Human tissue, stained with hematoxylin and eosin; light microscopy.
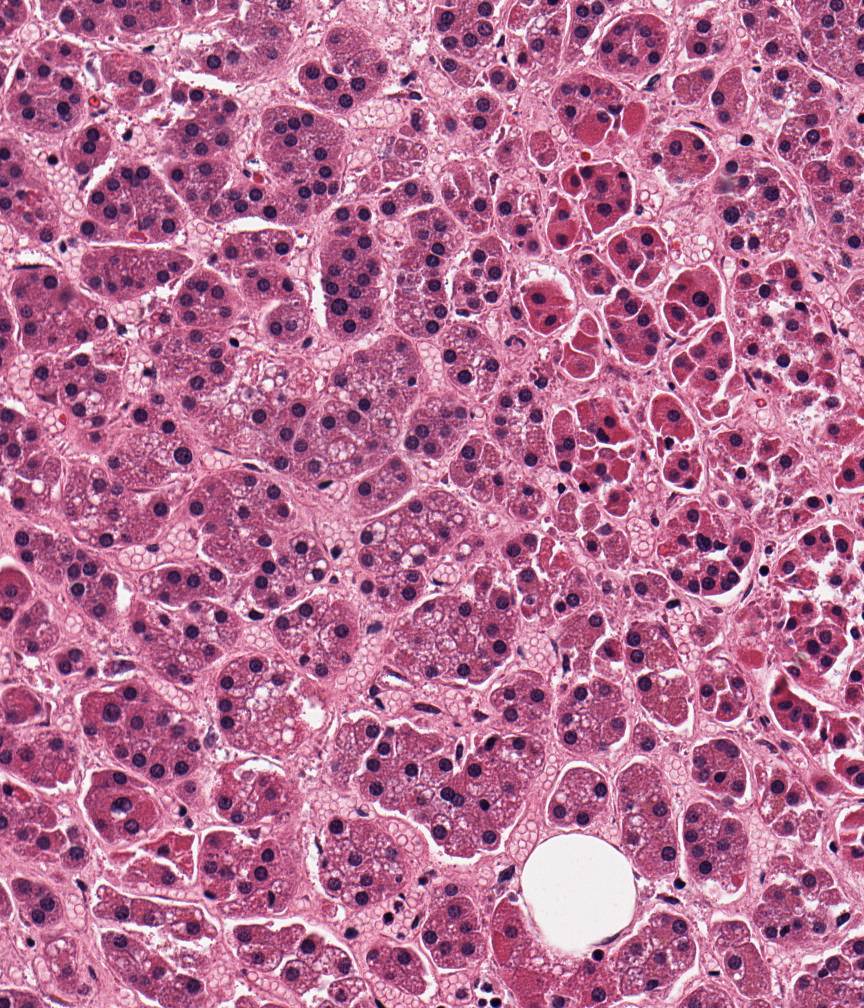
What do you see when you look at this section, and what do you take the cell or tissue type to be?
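Small rounded nests and short cords of cells are separated throughout by thin pink partitions with scattered small spindle nuclei. Many left and central cells have pale, finely vacuolated, foamy cytoplasm; many upper-right cells have denser, deeper pink cytoplasm. The tissue is adrenal gland.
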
